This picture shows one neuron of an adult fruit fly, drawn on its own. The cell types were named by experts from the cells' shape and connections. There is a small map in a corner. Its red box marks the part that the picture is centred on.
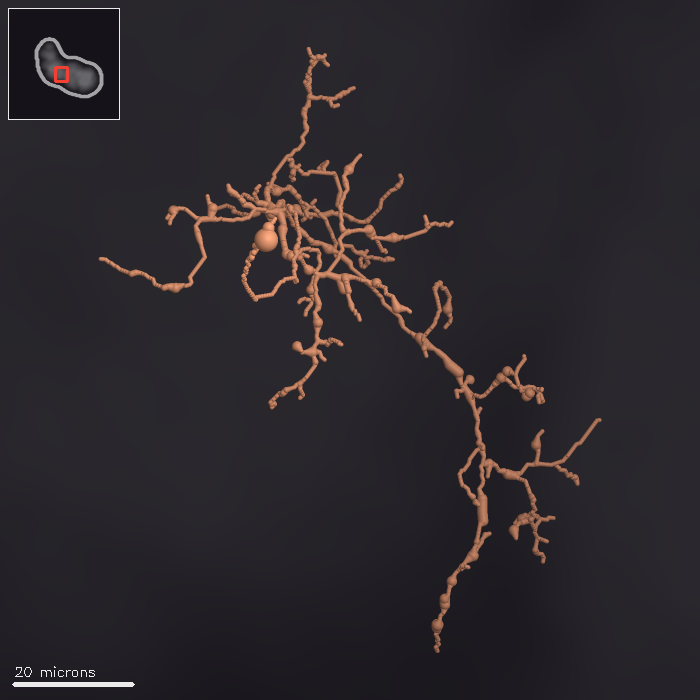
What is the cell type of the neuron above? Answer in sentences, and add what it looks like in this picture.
The cell type is IN21A100. It is a nerve-cord intrinsic neuron. By the scale bar it is about 100 microns tall in this view. Dozens of branch ends can be seen.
